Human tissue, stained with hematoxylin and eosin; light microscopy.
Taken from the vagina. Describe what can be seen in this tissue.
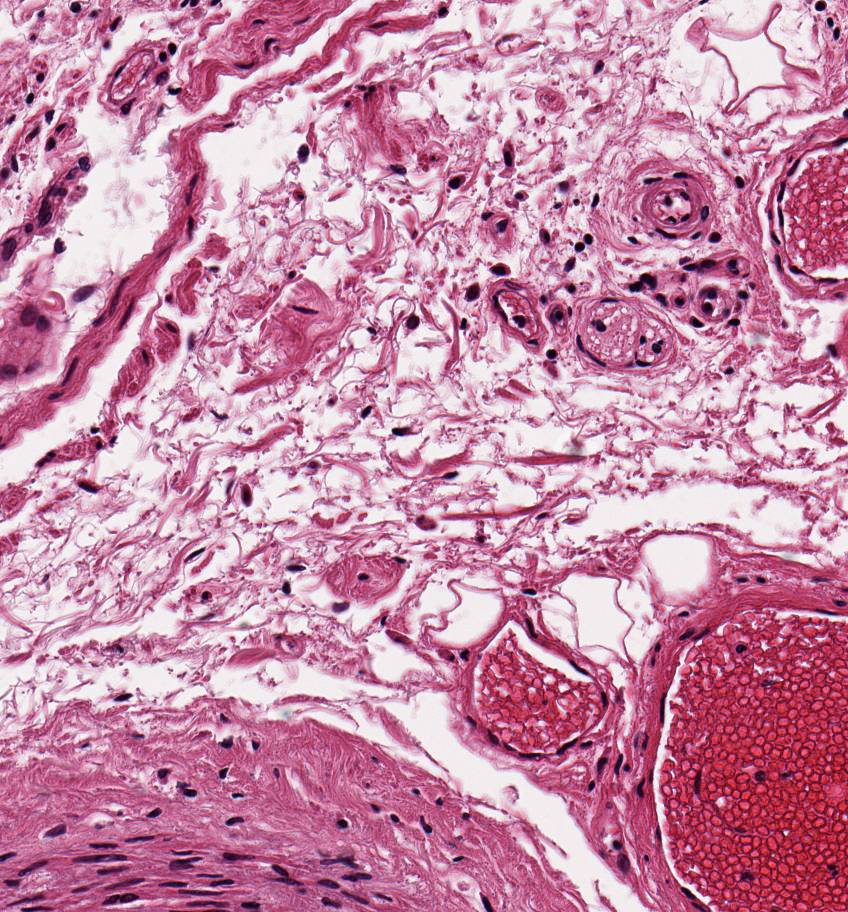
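Centre: loose, pale, finely fibrillar connective tissue. Small dark oval nuclei scattered sparsely through this loose stroma. Bottom left: dense band of wavy pink fibres with elongated nuclei. Upper left: wavy band of dense pink tissue crossing diagonally.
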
